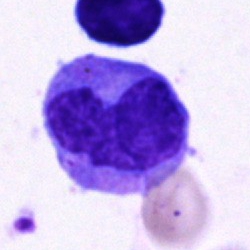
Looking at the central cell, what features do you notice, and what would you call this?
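Most of this cell is nucleus. Just a few tiny purple dots are scattered in the cytoplasm, and a red cell touches the lower right edge. It's a monocyte.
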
